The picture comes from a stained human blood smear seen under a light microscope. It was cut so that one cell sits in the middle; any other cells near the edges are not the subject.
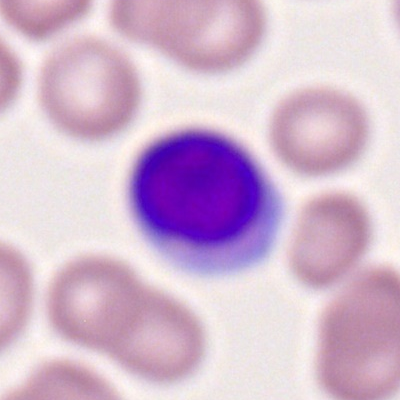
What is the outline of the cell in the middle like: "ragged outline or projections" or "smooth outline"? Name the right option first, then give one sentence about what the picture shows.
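Smooth outline. The outline of the cell is round and smooth.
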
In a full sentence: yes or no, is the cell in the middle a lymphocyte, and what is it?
Yes, in this crop the cell in the middle is a lymphocyte.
